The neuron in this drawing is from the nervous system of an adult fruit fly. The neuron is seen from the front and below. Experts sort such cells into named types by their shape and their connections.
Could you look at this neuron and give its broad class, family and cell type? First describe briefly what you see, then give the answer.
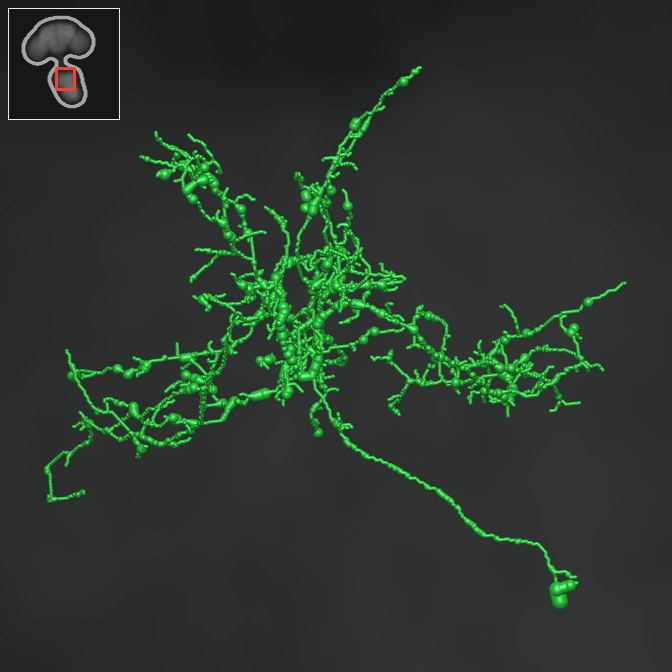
The cell body can be seen at the lower right of the picture. The picture shows more than a hundred branch ends. Its broad class is nerve-cord intrinsic neuron. Its family is hemilineage 05B. Its cell type is IN05B057.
